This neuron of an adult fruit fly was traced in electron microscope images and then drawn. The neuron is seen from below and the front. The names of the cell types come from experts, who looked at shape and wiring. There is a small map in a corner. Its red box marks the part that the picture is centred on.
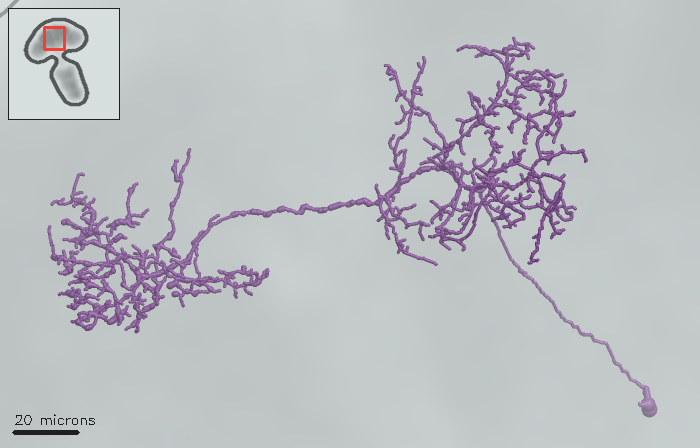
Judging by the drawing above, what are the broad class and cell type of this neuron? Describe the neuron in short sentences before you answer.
It is in the brain and does not reach the nerve cord. By the scale bar it is about 190 microns wide in this view. The picture shows more than a hundred branch ends. This is a central-brain intrinsic neuron. It is of cell type LAL172.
